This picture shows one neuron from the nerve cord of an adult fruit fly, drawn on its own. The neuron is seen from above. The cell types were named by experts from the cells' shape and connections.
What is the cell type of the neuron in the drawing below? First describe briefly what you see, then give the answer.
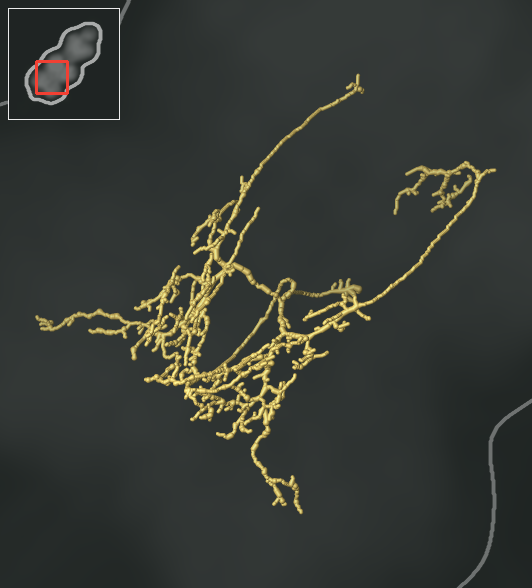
The drawing shows no cell body. Dozens of branch ends can be seen. Its broad class is sensory neuron entering the nerve cord. It is of cell type SNpp59.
